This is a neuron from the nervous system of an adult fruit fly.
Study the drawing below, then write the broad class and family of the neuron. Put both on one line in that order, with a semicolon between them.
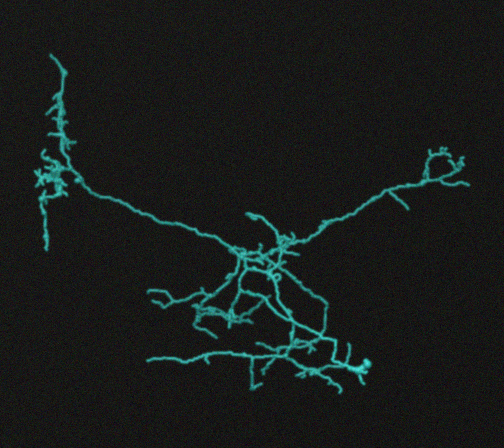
central-brain intrinsic neuron; hemilineage CLp2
